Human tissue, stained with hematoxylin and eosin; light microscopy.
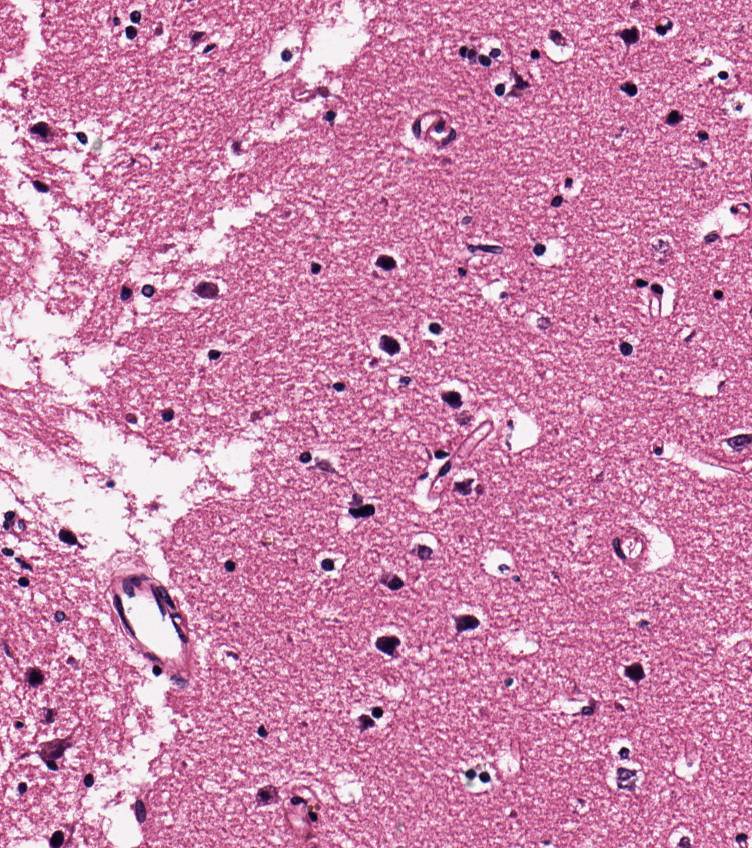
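Cerebral cortex (H&E). First, finely granular pink neuropil fills almost the whole field, with no epithelium or glands. Second, small, round, dark-staining nuclei are scattered fairly evenly throughout, many within small clear halos. Third, a small elongated capillary profile lies near the centre.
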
